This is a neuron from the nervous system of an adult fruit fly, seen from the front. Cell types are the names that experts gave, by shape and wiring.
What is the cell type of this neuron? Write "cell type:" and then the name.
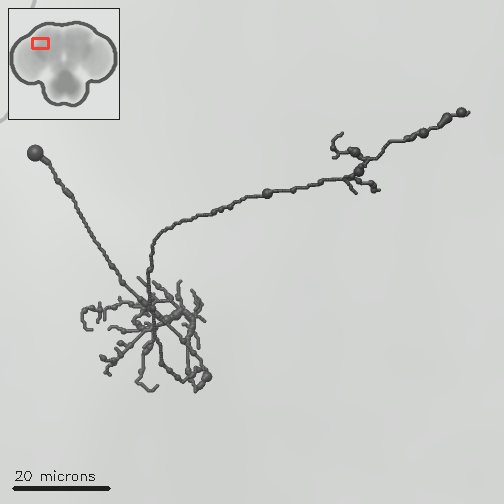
cell type: LC10c-1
